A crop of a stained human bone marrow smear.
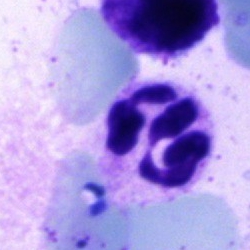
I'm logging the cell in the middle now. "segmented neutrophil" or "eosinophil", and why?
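This is a segmented neutrophil. Its nucleus is divided into several separate lobes.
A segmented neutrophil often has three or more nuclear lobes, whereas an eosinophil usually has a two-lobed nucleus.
The pale lilac-pink cytoplasm contains fine lilac granules.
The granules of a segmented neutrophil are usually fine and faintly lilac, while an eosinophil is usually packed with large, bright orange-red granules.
The chromatin is dark purple and densely condensed.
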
